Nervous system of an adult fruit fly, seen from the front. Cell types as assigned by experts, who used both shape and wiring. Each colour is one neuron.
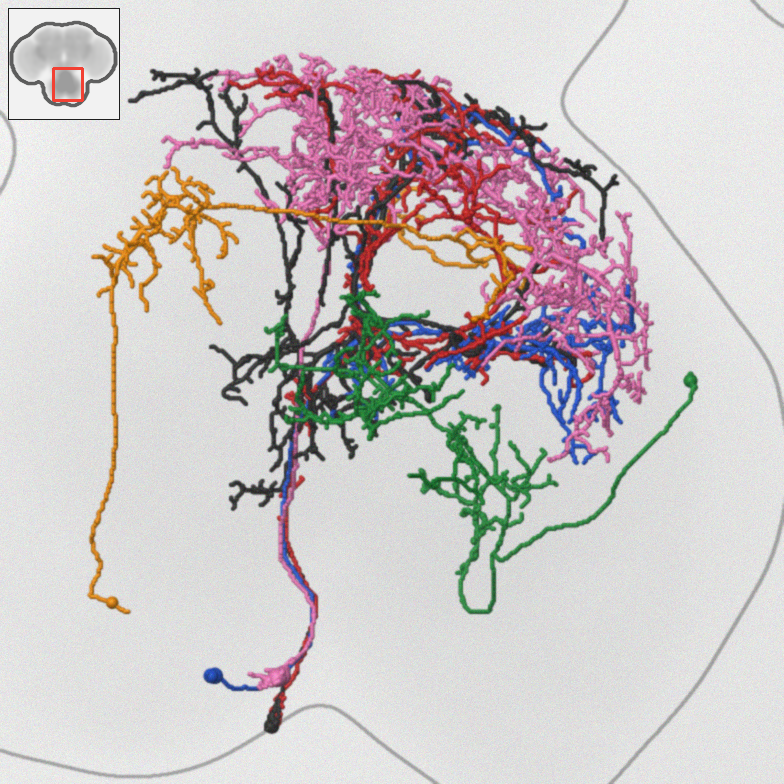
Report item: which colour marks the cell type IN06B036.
red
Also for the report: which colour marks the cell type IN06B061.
blue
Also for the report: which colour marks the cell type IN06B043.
black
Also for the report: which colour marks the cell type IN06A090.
orange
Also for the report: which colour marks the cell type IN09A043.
green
